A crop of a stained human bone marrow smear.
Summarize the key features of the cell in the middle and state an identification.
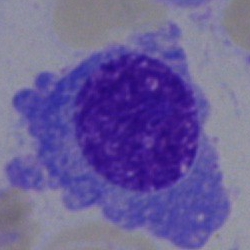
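Start with the outline: irregular rather than round, with rounded blebs bulging from the left edge. Now find the nucleus, sitting off-centre toward the upper right. Abundant cytoplasm forms a wide rim on the left and lower sides. What you are looking at is a plasma cell.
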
